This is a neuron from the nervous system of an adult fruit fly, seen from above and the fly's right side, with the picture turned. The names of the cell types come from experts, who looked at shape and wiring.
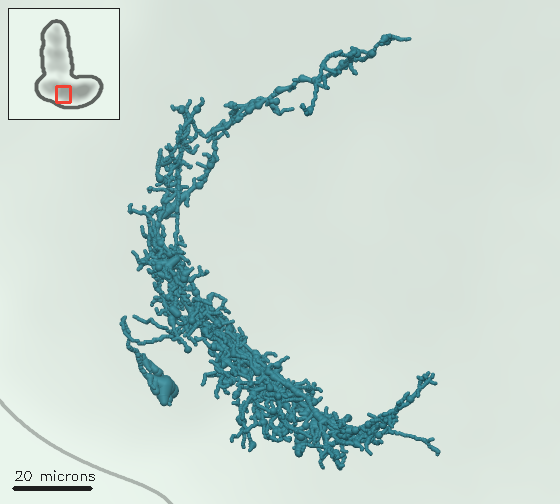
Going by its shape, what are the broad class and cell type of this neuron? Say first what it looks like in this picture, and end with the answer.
By the scale bar it is about 110 microns tall in this view. The picture shows more than a hundred branch ends. It is a central-brain intrinsic neuron. Its cell type is GNG093.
